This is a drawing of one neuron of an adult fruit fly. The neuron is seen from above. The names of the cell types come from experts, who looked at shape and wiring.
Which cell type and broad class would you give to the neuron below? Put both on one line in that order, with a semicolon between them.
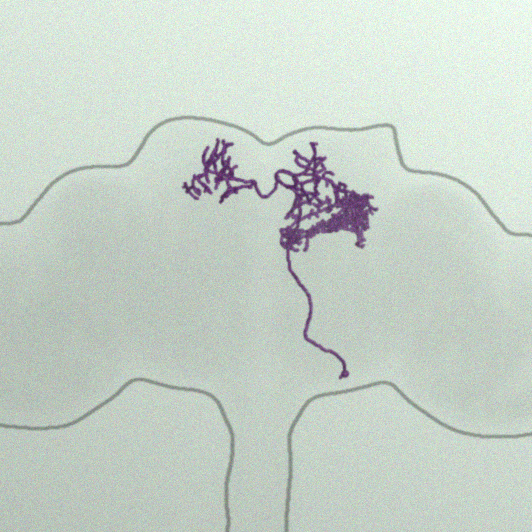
LAL198; central-brain intrinsic neuron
